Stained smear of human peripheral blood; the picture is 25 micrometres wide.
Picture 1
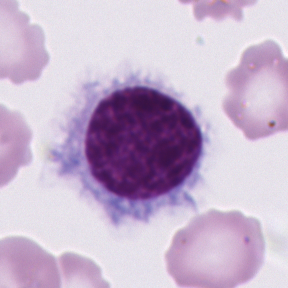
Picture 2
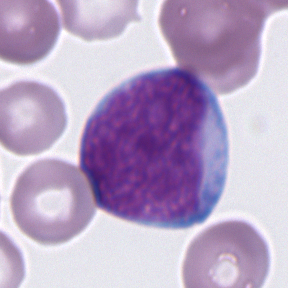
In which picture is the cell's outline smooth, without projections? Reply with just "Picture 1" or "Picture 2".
Picture 2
